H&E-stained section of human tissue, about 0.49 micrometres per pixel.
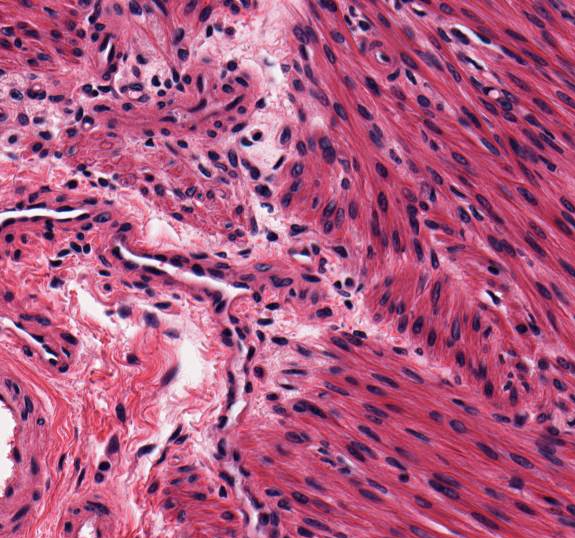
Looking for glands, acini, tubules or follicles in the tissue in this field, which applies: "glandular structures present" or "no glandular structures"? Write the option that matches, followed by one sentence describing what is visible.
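No glandular structures. No epithelium or glands are present anywhere in the field.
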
